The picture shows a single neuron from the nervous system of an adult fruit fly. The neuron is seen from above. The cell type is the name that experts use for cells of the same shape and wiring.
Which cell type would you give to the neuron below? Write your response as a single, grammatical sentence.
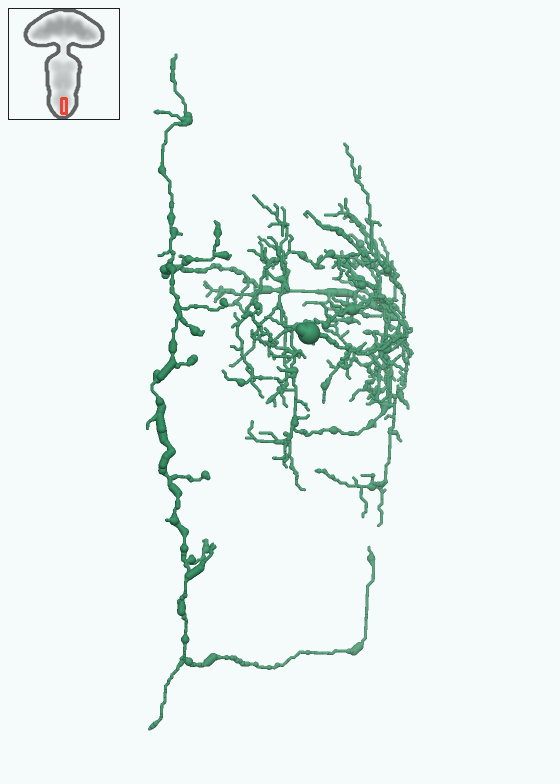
This particular neuron has the cell type IN19B050.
